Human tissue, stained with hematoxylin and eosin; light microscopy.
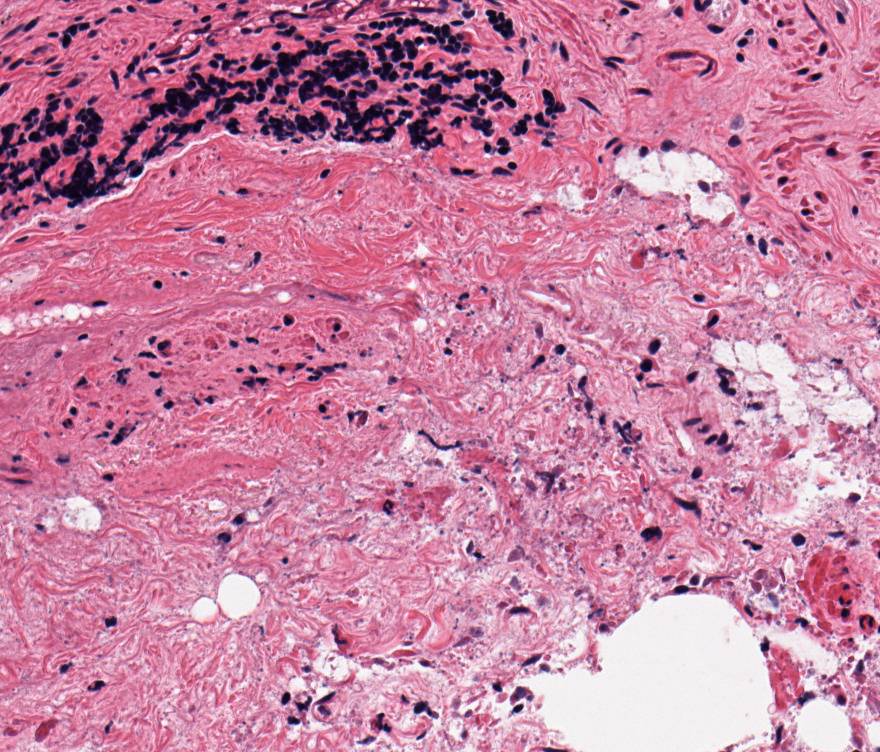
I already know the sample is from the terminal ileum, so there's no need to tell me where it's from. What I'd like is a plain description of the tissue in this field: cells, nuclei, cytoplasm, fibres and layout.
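Top left: a dense band of small, dark, round-nucleated cells, likely lymphocytes, crosses this part of the field. Collagen: in the upper left half, pink bundles run mostly horizontally. Nuclei elsewhere: beyond the band they are sparse, scattered singly through the pink stroma. Vessels: a small one with red-staining content sits at the right edge, in the lower part of the field.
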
